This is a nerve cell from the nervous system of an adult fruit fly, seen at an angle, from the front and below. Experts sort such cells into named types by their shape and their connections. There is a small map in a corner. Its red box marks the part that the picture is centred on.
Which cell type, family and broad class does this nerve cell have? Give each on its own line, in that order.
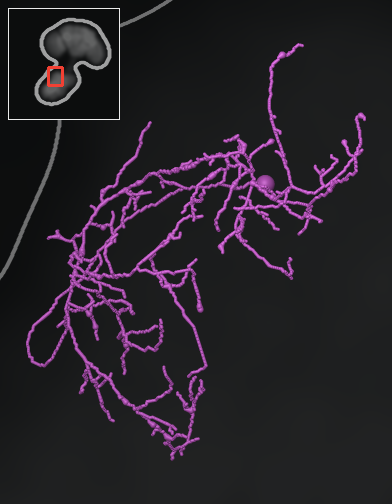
IN11B019
hemilineage 11B
nerve-cord intrinsic neuron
